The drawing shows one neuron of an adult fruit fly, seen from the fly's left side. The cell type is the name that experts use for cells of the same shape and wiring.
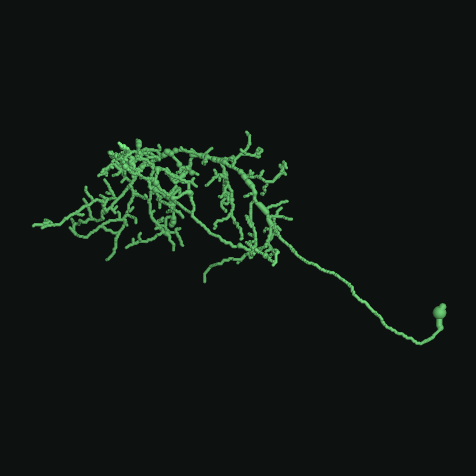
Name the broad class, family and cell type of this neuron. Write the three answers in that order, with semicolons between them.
central-brain intrinsic neuron; hemilineage DM4_dorsal; SMP406_e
